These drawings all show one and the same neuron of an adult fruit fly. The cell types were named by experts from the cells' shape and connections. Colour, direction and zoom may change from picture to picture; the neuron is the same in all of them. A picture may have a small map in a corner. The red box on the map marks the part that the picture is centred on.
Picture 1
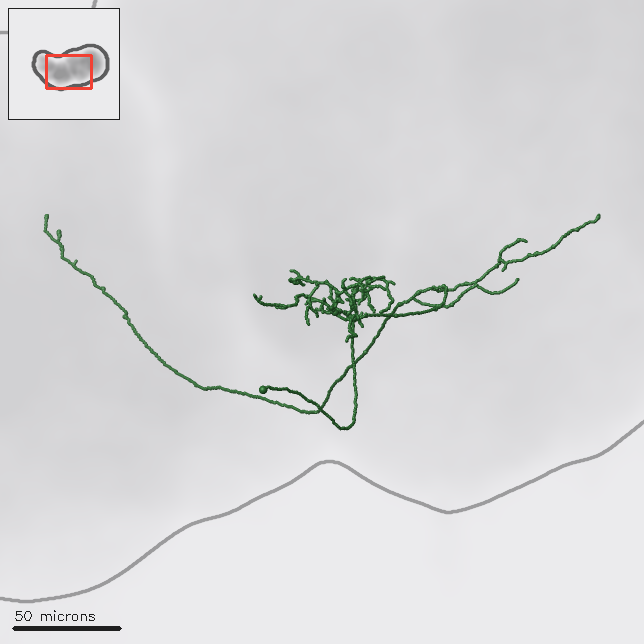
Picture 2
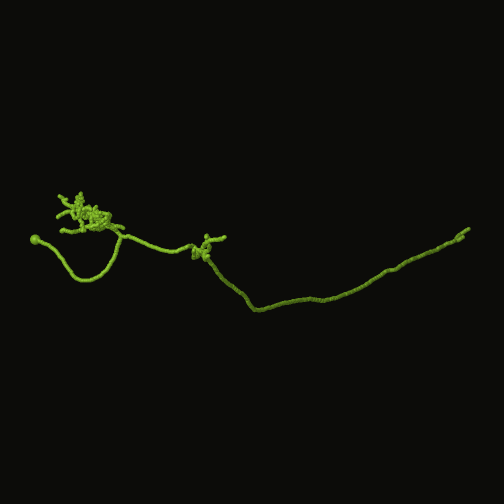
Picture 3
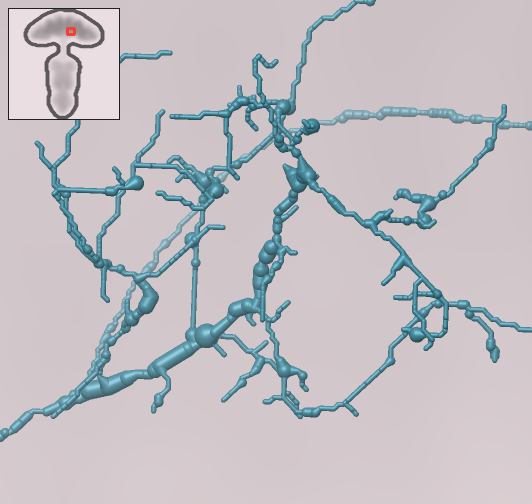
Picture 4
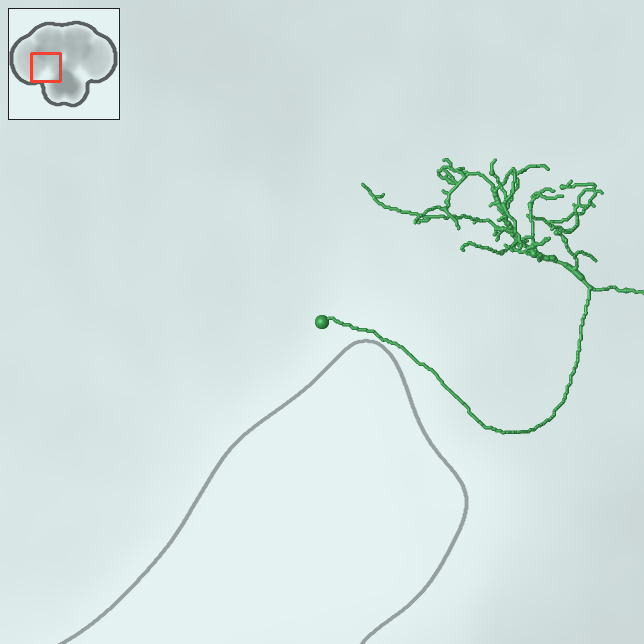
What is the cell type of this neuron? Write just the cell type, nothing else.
DNg07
